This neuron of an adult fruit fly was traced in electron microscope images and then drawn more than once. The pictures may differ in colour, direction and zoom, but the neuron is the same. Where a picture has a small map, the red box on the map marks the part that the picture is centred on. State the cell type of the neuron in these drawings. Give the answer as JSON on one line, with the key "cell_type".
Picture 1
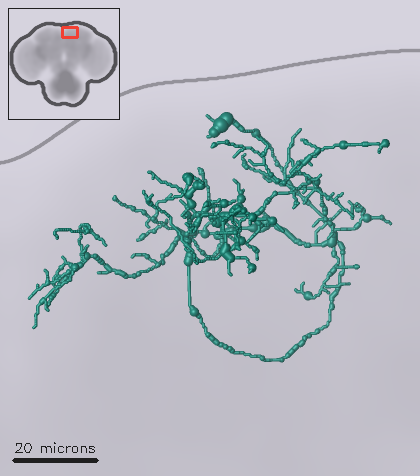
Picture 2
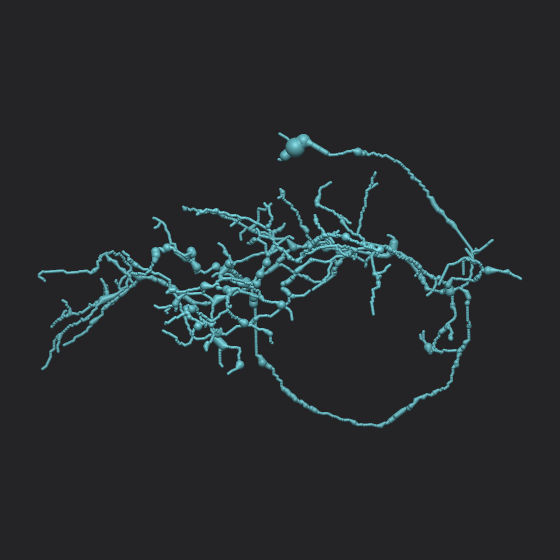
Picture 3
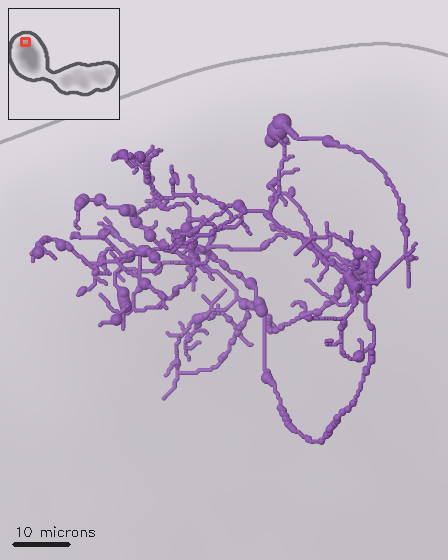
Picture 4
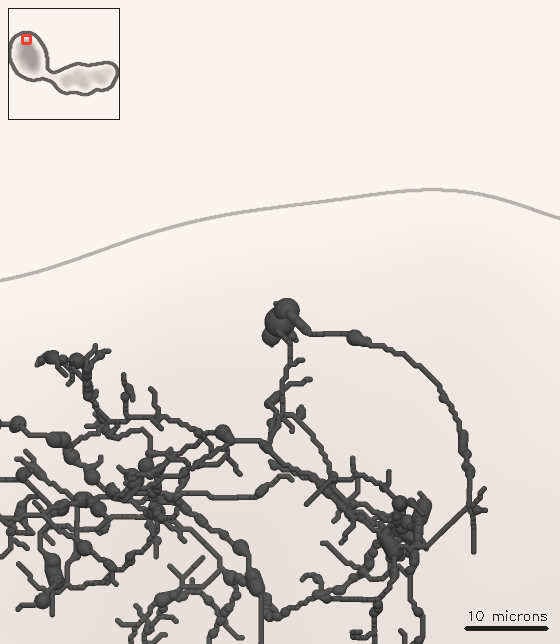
{"cell_type": "SMP347"}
